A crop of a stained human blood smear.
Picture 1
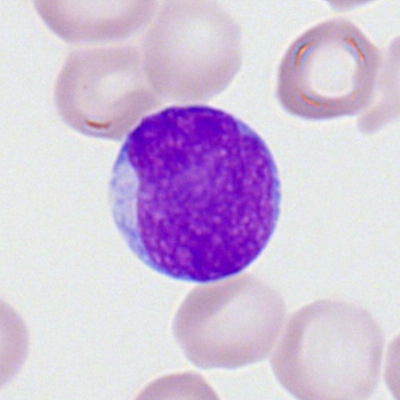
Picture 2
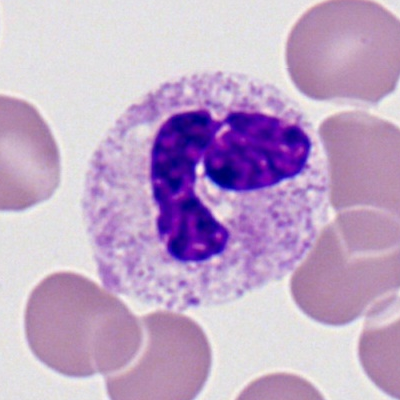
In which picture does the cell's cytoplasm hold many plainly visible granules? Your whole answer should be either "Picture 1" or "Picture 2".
Picture 2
